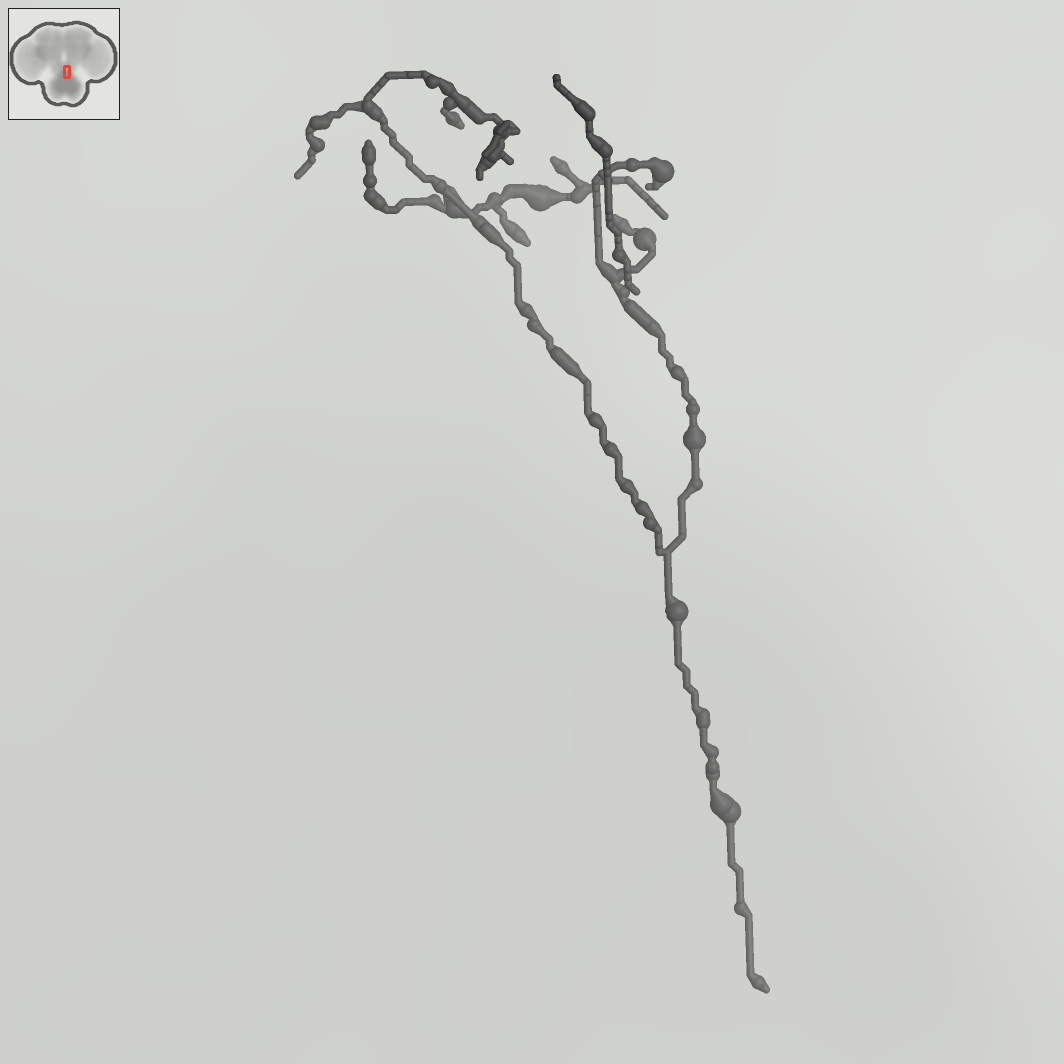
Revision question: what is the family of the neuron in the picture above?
class gustatory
